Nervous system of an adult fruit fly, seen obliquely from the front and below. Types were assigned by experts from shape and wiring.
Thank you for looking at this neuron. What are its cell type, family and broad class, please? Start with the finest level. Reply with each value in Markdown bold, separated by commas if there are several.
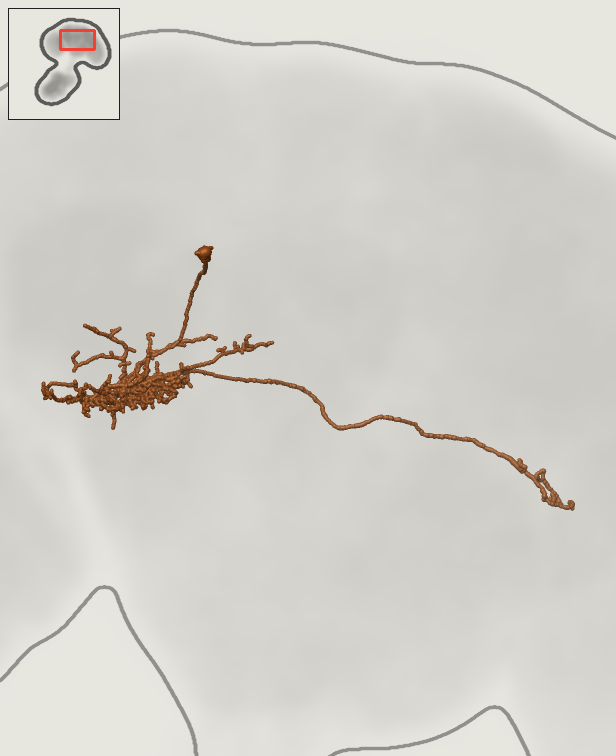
**PVLP024**, **hemilineage VLPa2**, **central-brain intrinsic neuron**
